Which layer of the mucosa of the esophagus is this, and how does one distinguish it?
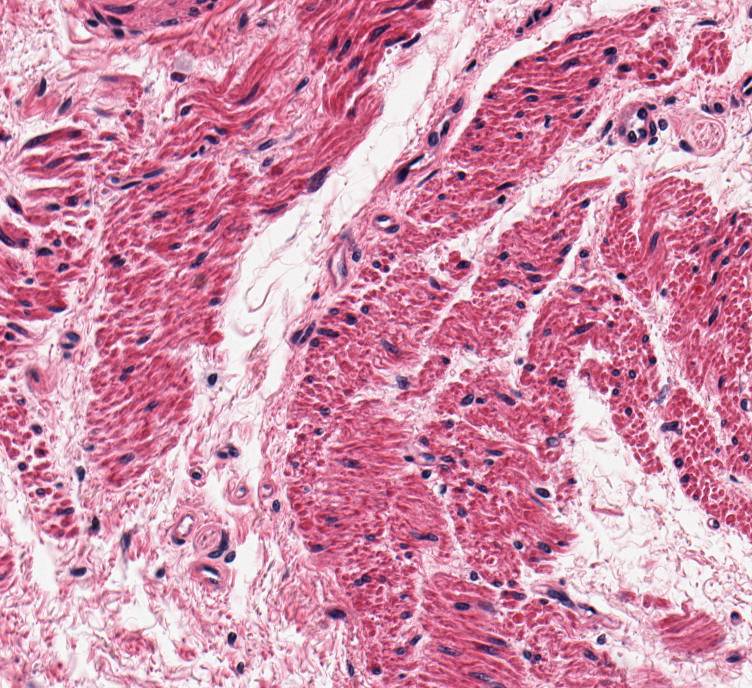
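Answer: smooth muscle, in bundles cut in different planes and separated by loose connective tissue. Cells: eosinophilic, spindle-shaped, without cross-striations. Nuclei: elongated, cigar-shaped and central where bundles run lengthwise. Right edge: bundles cut across, with small round nuclei among pink profiles.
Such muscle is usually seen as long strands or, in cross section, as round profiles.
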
